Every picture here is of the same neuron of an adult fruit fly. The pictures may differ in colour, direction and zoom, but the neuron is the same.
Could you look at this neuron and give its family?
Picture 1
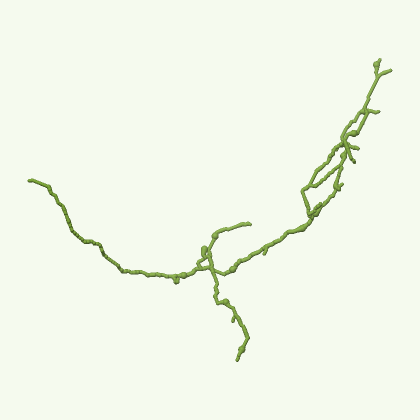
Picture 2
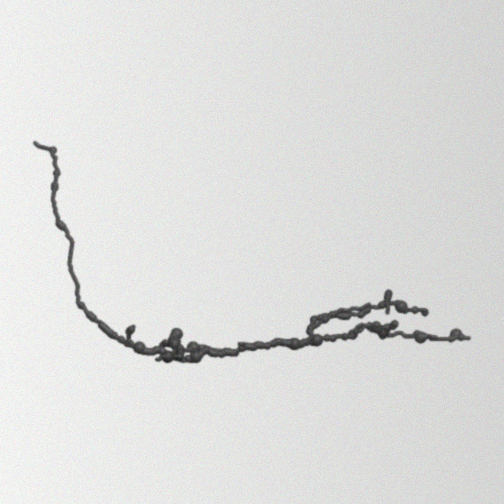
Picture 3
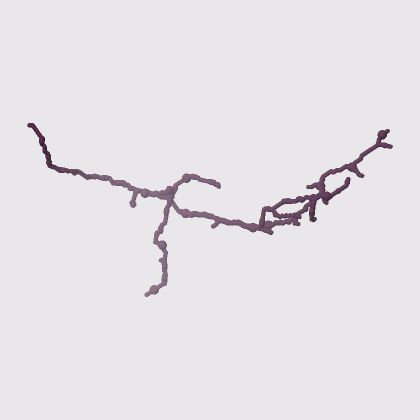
class mechanosensory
